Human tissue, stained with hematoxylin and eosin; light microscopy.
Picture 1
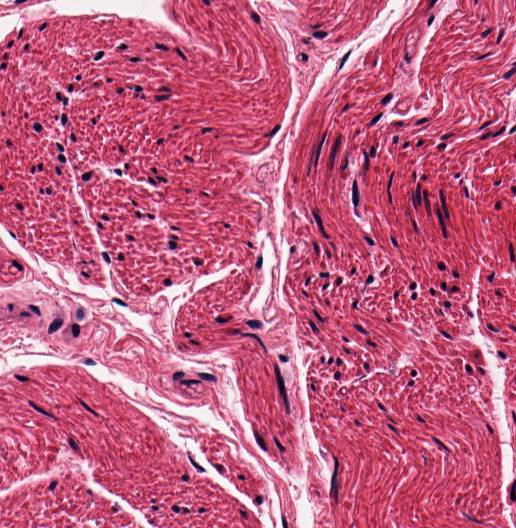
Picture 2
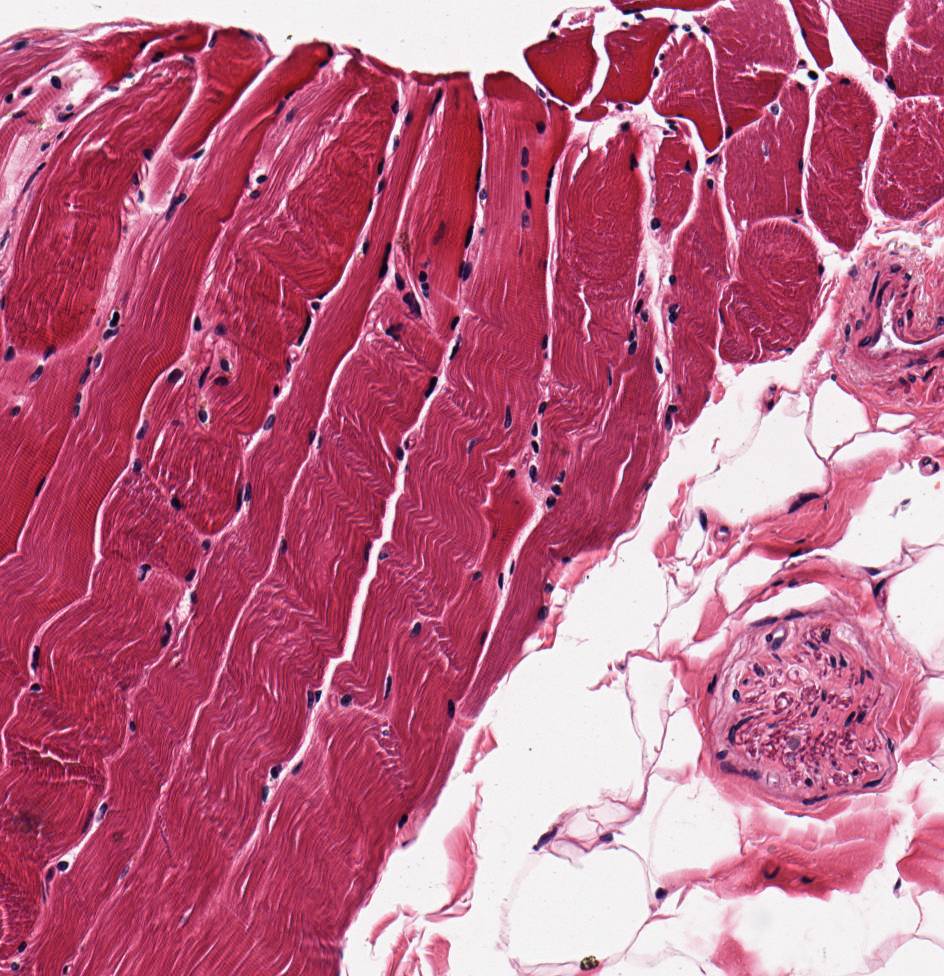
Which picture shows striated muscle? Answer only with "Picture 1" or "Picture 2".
Picture 2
